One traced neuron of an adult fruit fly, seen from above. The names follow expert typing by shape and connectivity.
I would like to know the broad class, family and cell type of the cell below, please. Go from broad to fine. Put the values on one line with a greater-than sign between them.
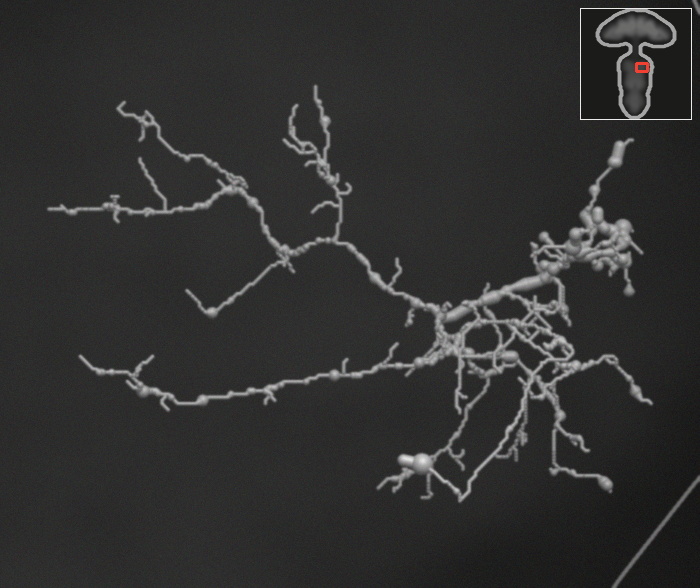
nerve-cord intrinsic neuron > hemilineage 19A > IN19A124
